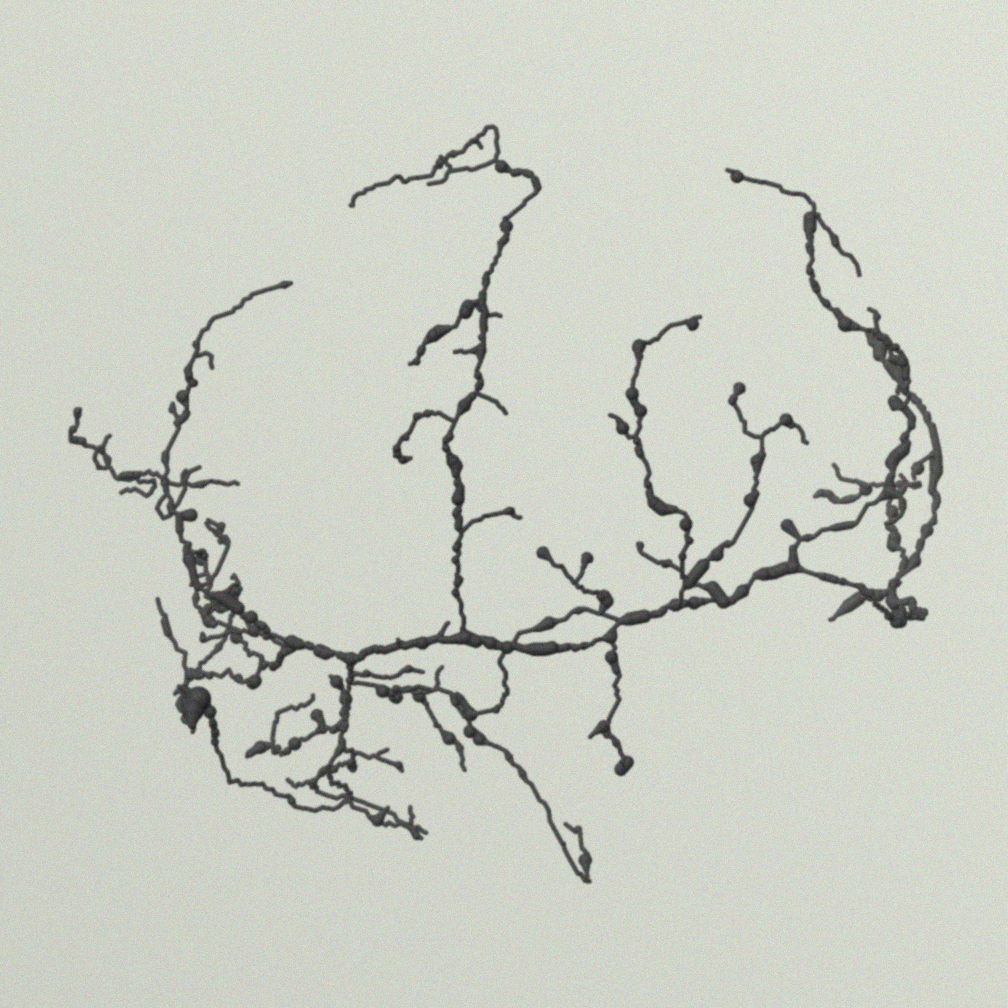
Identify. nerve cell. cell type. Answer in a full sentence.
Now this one: The cell type is IN13A047.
